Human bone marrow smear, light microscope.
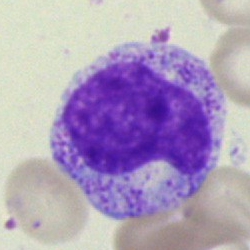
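Myelocyte, the cell in the middle of this stained bone marrow smear. Notice the bean-shaped nucleus, with an indentation on its lower side. It fills most of the upper part of the cell, so a wider band of cytoplasm is left below. Look closely and you will see dark purple chromatin that is moderately clumped. Around it is a moderate amount of pale blue-lilac cytoplasm.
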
